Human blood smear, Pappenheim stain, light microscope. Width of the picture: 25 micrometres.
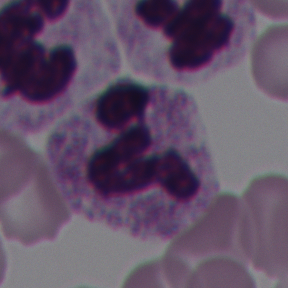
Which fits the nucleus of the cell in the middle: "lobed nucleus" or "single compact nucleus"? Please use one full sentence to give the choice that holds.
The nucleus of this cell is divided into two or more lobes.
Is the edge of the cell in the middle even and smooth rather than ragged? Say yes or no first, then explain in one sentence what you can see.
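Yes. The cell has a roughly round outline without surface projections.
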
